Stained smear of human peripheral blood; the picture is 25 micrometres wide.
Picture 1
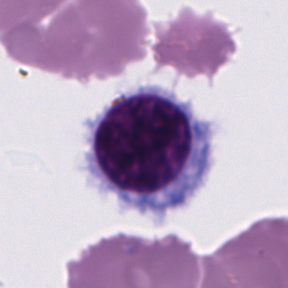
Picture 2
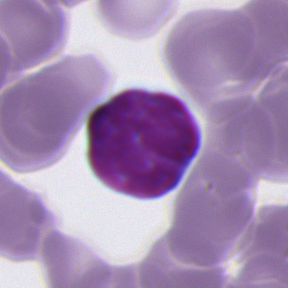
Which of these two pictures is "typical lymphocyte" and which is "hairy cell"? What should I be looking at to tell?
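Picture 1: hairy cell. Picture 2: typical lymphocyte. Outline: picture 1 fringed all round with fine, hair-like cytoplasmic projections. Cytoplasm: picture 1 pale blue, its rim wider on the lower right than the upper left; picture 2 only a thin bluish rim along the right edge, the nucleus filling almost the whole cell.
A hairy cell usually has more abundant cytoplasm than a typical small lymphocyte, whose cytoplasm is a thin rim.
Chromatin dark purple in both: coarsely clumped in picture 1, densely packed in picture 2. No vacuoles visible in picture 2.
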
